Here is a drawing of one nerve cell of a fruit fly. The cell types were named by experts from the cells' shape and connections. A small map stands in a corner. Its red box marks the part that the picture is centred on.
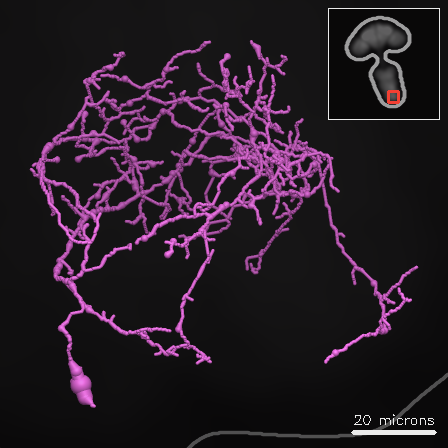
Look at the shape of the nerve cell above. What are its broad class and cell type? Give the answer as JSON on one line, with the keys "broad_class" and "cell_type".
{"broad_class": "nerve-cord intrinsic neuron", "cell_type": "INXXX326"}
